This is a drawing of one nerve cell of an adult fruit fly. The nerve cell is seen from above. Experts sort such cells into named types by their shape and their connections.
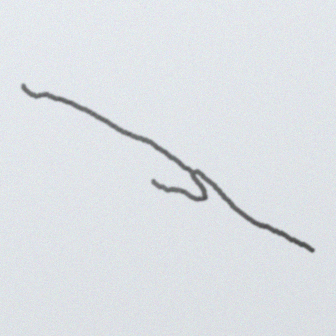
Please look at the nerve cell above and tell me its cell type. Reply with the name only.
LgLG2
